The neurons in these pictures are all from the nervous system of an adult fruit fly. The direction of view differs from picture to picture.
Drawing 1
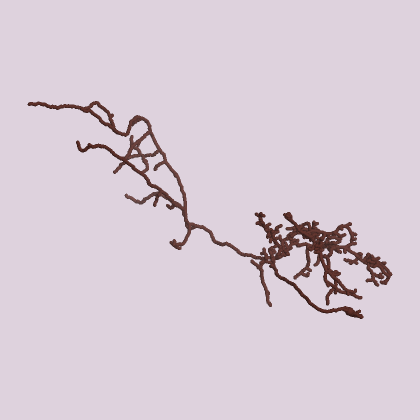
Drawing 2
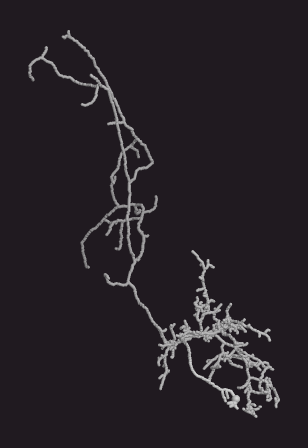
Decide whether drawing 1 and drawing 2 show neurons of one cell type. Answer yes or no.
yes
